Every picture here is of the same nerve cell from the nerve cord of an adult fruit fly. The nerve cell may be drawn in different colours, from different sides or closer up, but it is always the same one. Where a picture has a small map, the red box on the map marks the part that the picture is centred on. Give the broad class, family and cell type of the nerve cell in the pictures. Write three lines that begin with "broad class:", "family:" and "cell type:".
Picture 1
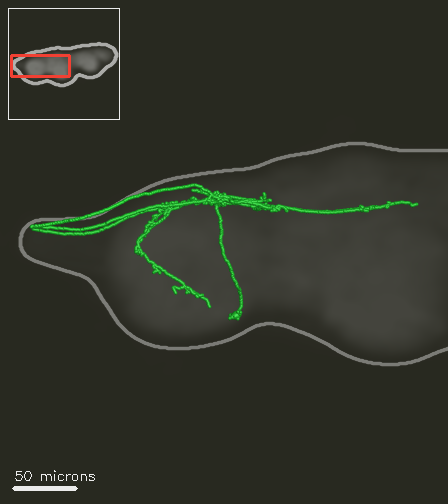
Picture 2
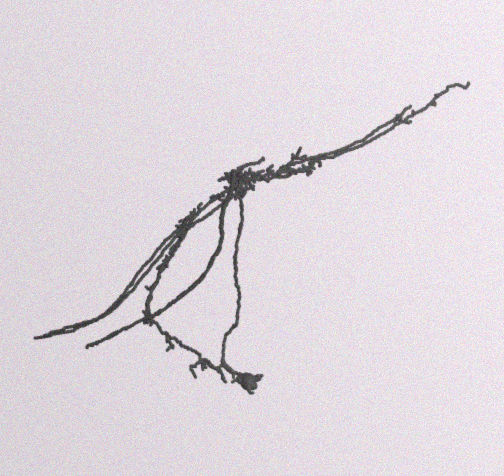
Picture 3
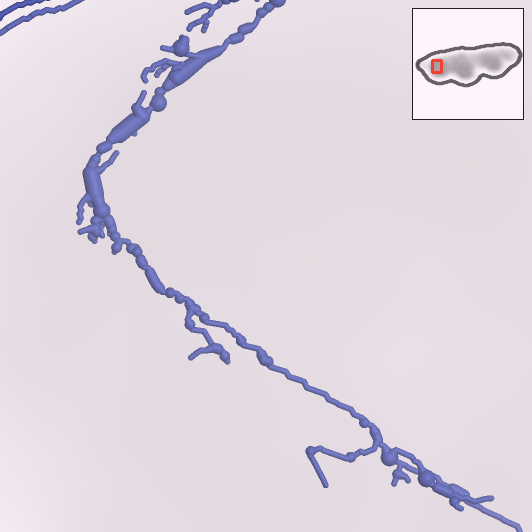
broad class: ascending neuron
family: hemilineage 27X
cell type: AN27X018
